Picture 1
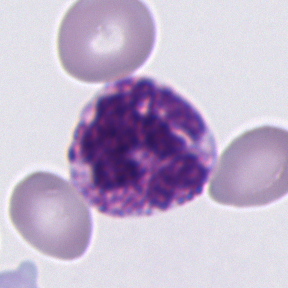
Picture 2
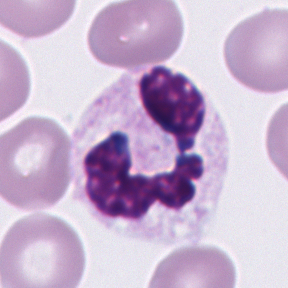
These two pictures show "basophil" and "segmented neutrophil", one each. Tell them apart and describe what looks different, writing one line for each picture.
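In picture 1 we see a basophil: Only a narrow rim of pale lilac-pink cytoplasm shows, mostly at the lower left.
In picture 2 we see a segmented neutrophil: The cytoplasm is abundant and pale pinkish-lilac.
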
